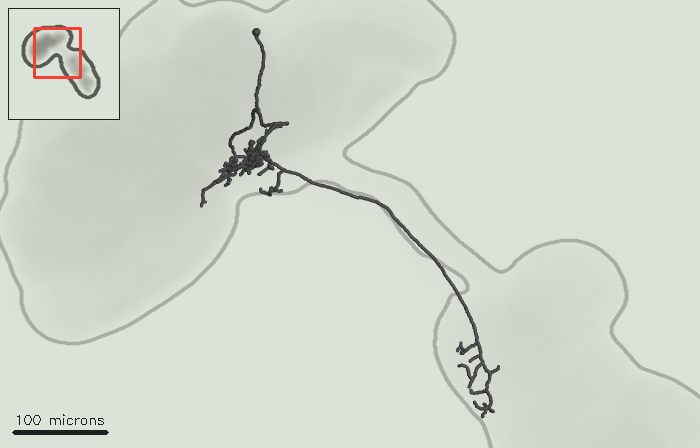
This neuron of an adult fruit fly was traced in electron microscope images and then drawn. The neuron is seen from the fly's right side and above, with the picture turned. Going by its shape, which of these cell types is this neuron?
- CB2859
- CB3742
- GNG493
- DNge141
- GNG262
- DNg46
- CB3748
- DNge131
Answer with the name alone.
DNg46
